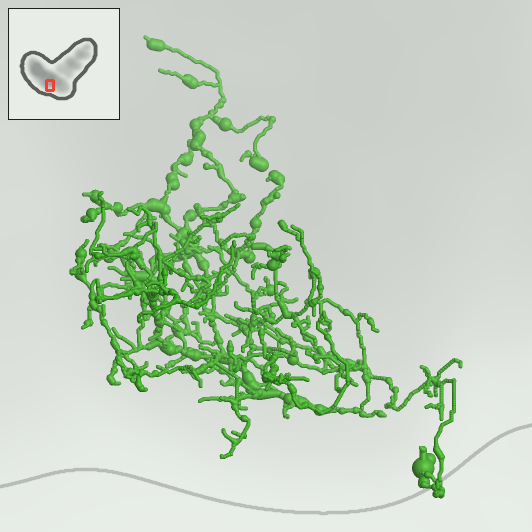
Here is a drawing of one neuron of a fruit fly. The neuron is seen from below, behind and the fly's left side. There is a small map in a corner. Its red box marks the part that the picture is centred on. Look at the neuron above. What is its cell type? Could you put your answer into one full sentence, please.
The cell type name AVLP385 applies to this neuron.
